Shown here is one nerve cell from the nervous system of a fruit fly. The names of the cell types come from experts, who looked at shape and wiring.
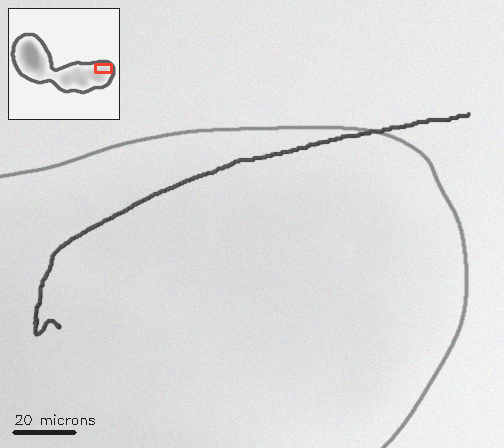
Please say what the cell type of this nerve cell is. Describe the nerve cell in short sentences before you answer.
The drawing shows no cell body. By the scale bar it is about 150 microns wide in this view. There are a dozen or fewer branch ends. This is a sensory neuron entering the nerve cord. It is of cell type SNxx03.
